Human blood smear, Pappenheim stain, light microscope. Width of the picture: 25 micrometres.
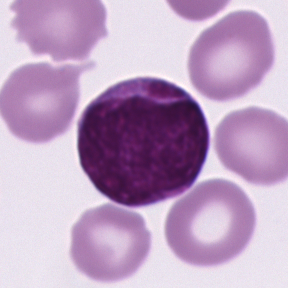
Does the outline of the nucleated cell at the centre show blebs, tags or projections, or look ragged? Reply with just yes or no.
No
